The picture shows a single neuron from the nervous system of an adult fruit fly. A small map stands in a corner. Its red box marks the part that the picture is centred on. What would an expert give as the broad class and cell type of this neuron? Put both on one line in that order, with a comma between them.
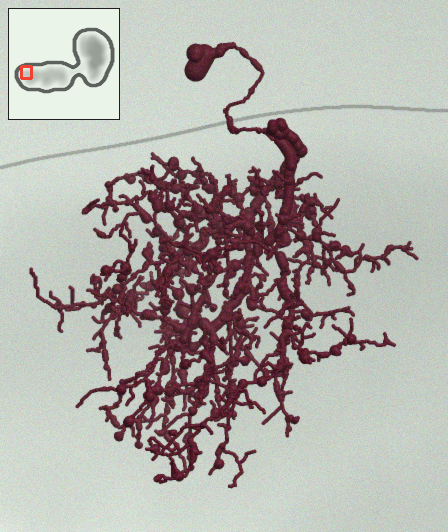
nerve-cord intrinsic neuron, INXXX230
